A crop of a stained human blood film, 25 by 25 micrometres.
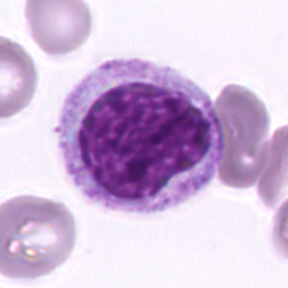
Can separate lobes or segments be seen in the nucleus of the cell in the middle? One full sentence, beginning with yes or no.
No, this cell has an undivided nucleus that is compact and round, oval or kidney-shaped.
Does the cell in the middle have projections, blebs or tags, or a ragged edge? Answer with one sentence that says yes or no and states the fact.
No, the border of this cell is smooth instead of ragged.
